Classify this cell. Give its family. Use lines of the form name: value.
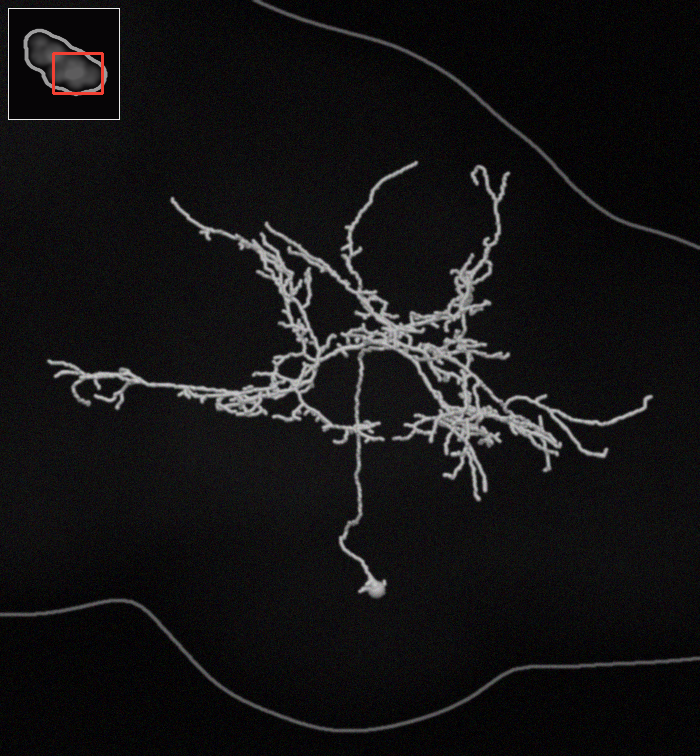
family: hemilineage 08B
